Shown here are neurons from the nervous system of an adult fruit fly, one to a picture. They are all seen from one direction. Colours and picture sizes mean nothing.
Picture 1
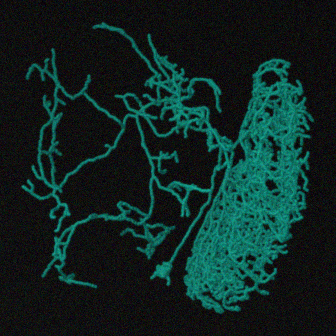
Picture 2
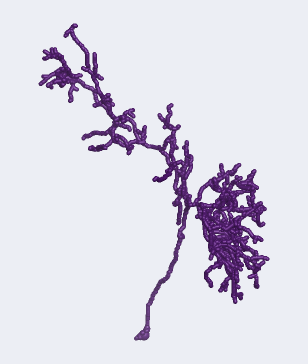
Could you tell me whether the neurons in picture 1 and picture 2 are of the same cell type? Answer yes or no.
no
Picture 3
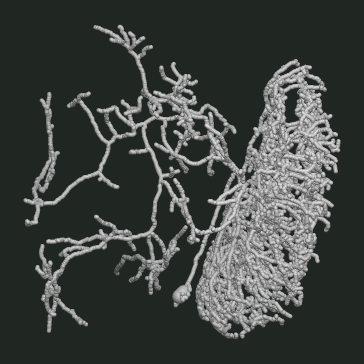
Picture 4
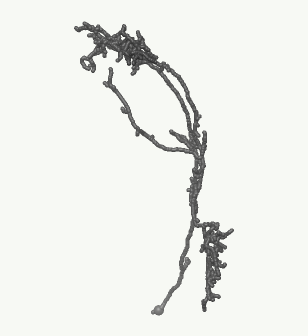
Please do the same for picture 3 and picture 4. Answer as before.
no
